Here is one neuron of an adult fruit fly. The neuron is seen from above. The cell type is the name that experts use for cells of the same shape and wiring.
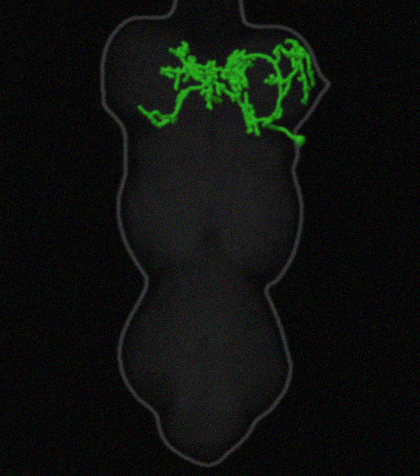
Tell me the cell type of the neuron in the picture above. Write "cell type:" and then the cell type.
cell type: IN03A018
